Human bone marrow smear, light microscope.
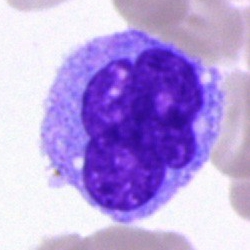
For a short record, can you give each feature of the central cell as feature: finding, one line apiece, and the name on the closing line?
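Outline: roughly round
Cytoplasmic rim: surrounds the nucleus on all sides
Texture: fine, dusty, granular cytoplasm
Vacuoles: a few small clear ones near the cell edge
Name: monocyte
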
